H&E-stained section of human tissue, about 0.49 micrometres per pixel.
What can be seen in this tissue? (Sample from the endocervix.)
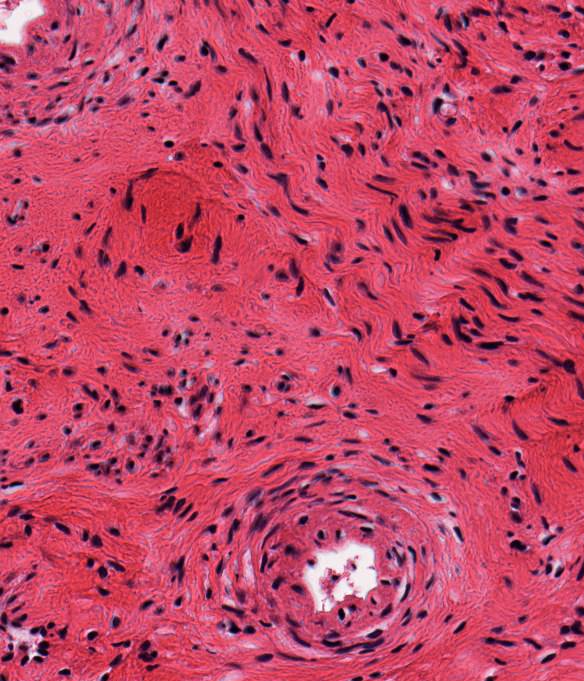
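Dense, deeply eosinophilic collagenous stroma with scattered spindle cells fills the field. Their nuclei are elongated and dark-staining, many slightly wavy. Collagen and spindle cells swirl in varying directions rather than one parallel stream. The lower vessel's lumen is small and irregular, holding only a little pale pink material.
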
